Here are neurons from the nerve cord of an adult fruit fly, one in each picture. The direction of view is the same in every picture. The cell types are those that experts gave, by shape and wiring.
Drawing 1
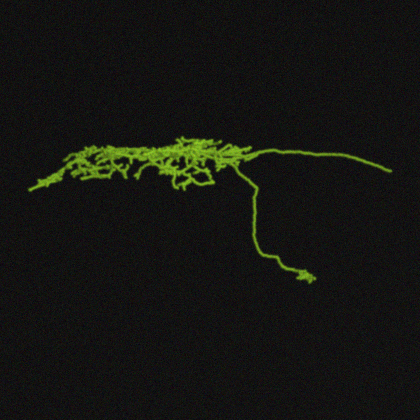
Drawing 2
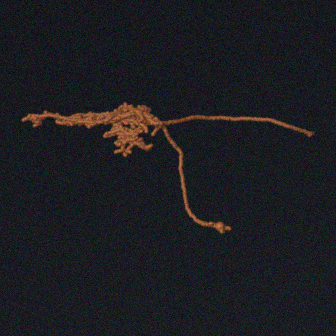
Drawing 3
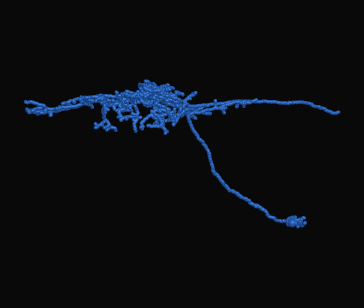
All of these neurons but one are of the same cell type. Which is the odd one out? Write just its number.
2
